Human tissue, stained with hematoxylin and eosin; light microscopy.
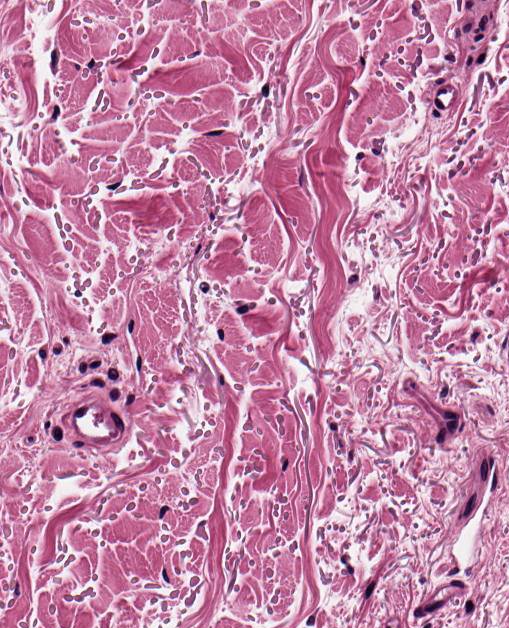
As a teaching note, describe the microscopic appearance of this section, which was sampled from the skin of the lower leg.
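Field: pink-staining fibre bundles interlacing in many directions, some cut lengthwise, others across. A few long, wavy bundles run vertically down the middle. Nuclei small, dark, sparse, mostly between bundles. Near left edge, just below middle: small vessel, open lumen, wall ringed by dark nuclei.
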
